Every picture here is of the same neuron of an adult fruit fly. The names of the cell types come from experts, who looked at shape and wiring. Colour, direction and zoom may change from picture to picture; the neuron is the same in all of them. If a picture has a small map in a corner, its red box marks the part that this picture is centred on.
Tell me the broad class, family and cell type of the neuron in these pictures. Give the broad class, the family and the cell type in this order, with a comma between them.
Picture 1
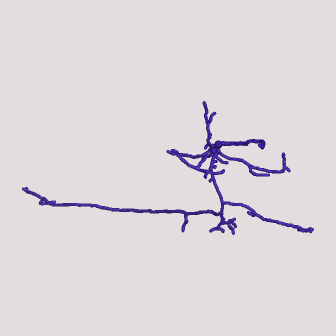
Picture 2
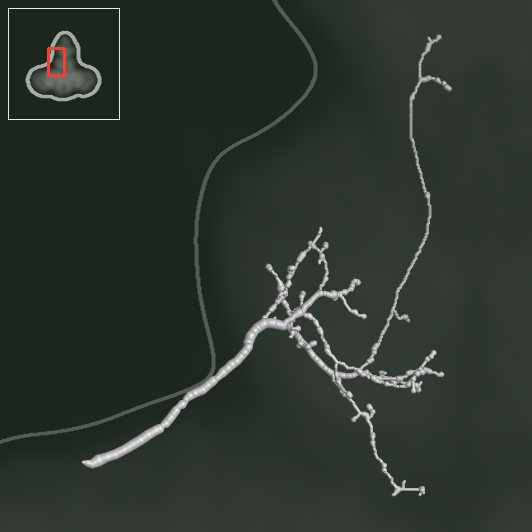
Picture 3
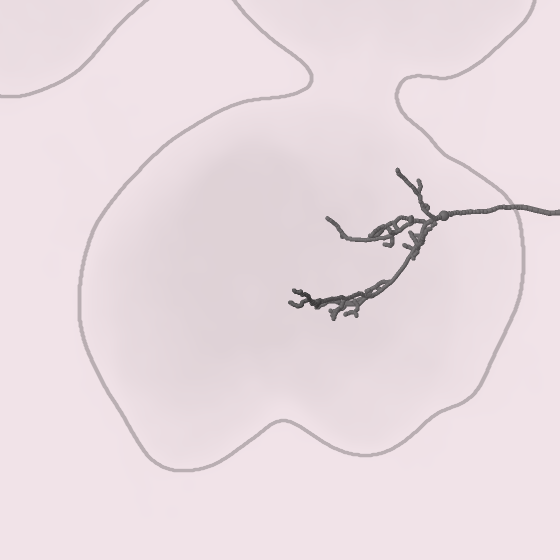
sensory neuron entering the nerve cord, class mechanosensory proprioceptive, SNpp06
